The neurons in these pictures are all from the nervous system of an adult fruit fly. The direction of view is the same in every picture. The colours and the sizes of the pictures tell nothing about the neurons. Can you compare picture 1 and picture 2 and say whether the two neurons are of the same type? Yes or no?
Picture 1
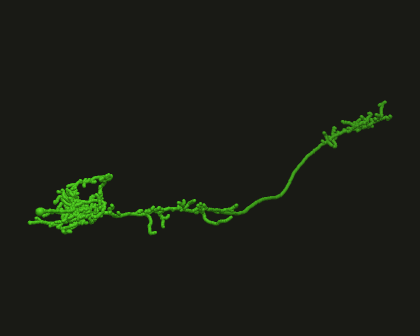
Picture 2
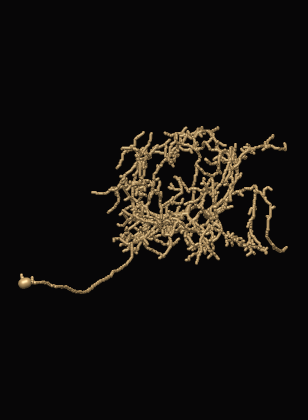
no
